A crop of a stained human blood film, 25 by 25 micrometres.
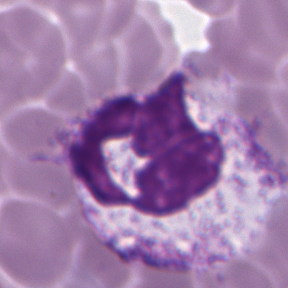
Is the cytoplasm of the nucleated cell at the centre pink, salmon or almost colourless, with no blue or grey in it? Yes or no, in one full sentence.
Yes, the cytoplasm is stained pink or salmon or left almost colourless, with no blue or grey.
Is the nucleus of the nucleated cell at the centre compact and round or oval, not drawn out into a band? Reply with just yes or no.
No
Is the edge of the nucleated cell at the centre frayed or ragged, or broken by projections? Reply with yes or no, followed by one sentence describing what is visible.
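Yes. The cell's edge is ragged and fringed with granules.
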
